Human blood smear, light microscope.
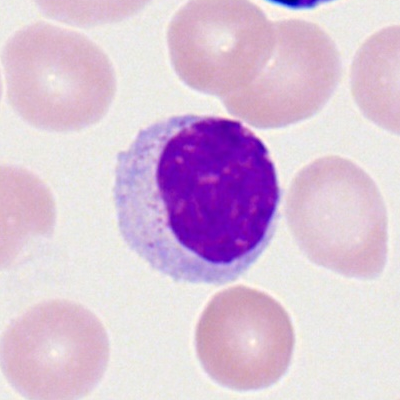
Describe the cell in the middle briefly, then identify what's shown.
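Roughly round in outline, the cell has pale blue-grey cytoplasm. Fine reddish-purple granules are scattered through it, and no vacuoles are seen. The cell is a lymphocyte.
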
